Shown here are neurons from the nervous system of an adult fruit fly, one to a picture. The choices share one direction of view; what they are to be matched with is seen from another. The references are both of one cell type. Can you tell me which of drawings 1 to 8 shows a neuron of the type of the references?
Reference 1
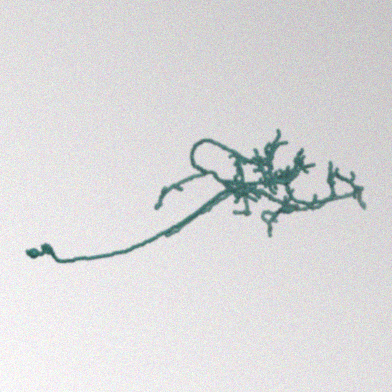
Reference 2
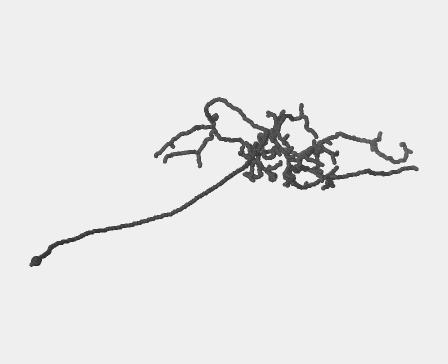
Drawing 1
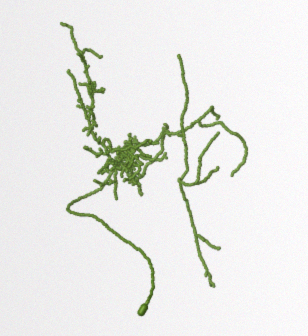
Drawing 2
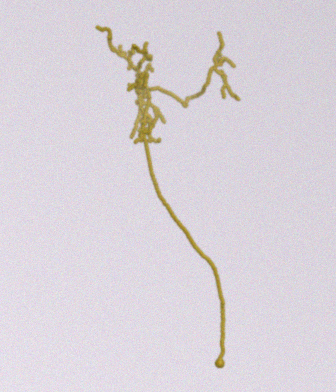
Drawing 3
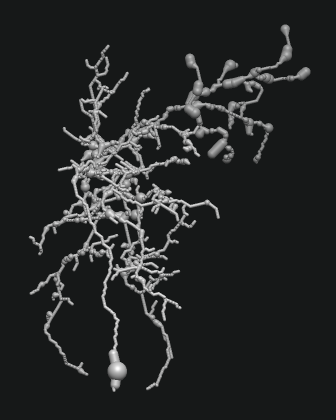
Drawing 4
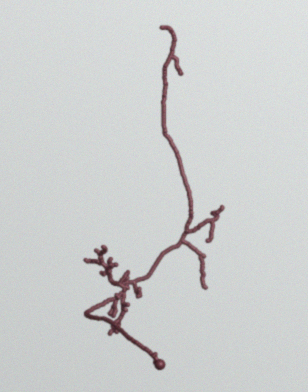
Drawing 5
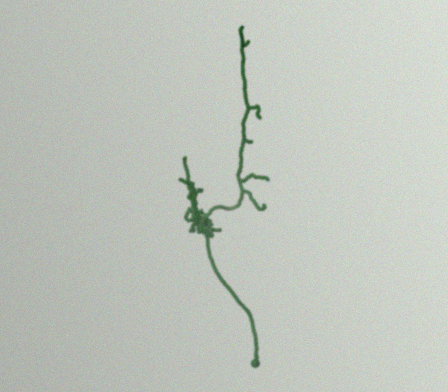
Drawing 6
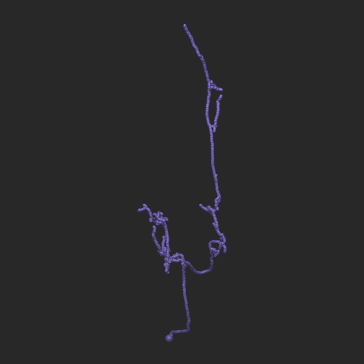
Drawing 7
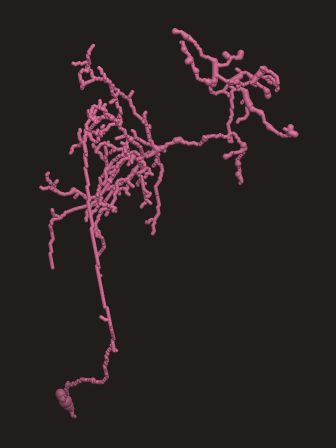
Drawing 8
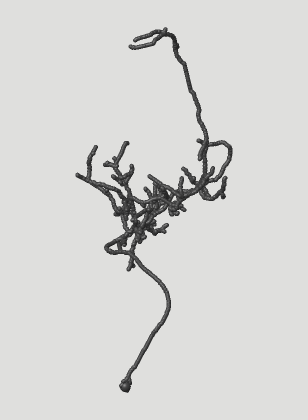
Drawing 5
